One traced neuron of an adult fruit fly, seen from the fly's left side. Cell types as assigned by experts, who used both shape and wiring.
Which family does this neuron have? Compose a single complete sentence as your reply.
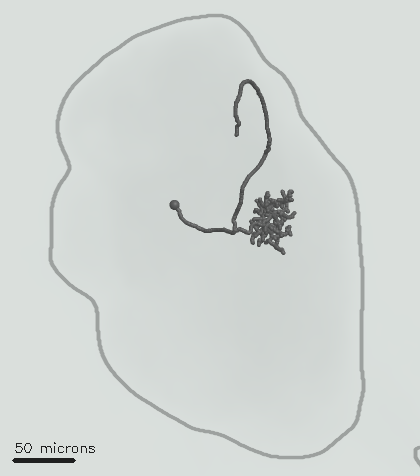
It is LC that names the family of this neuron.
